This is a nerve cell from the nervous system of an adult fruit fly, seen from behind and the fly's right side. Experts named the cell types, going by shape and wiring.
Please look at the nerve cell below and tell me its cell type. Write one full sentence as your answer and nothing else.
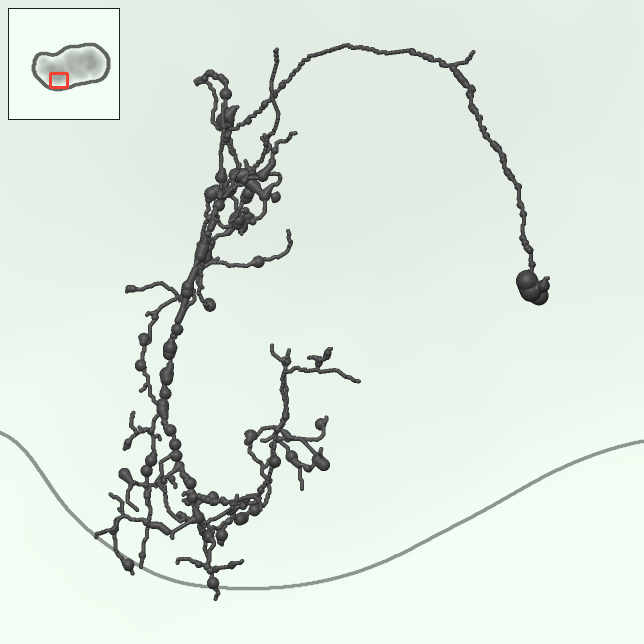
The cell type of this nerve cell is IN12B059.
